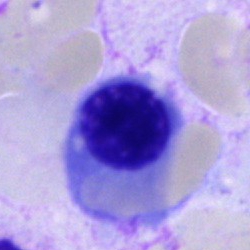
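Erythroblast, the central cell: its nucleus sits off-centre, toward the top, and I can make out no nucleoli in it. The rim of cytoplasm looks wider below the nucleus than above, and the outline stays smooth, with no projections.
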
